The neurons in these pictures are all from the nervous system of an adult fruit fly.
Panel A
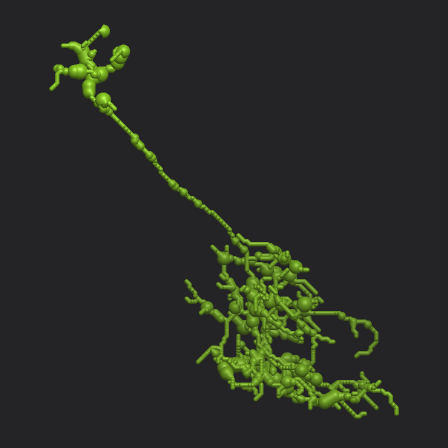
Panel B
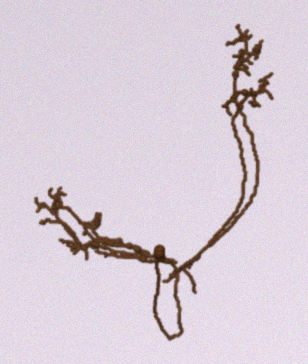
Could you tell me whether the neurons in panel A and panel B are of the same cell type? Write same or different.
different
